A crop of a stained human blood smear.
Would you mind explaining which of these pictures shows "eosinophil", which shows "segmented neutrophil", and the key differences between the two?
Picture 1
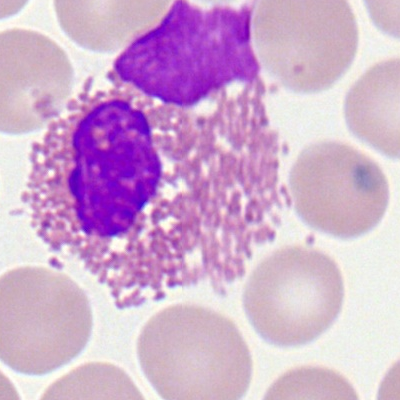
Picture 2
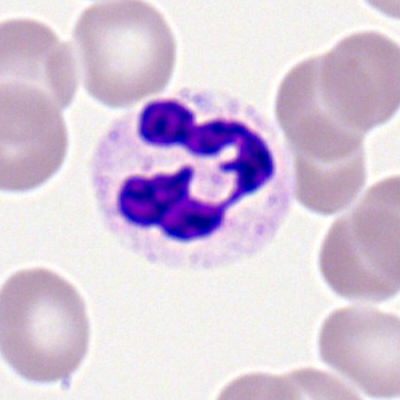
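Picture 1: eosinophil. Picture 2: segmented neutrophil. Granules: coarse and round, packing the cytoplasm, in picture 1; fine and faint lilac in picture 2.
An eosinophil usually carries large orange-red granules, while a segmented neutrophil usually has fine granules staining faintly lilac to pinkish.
Outline: ragged in picture 1, where loose granules lie scattered beyond the cell's edge; round and smooth in picture 2.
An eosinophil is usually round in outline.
Nucleus: in picture 2, several lobes joined by narrow connections.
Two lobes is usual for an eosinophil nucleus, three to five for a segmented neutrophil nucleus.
Cytoplasm: abundant relative to the nucleus in picture 1; plentiful and pale pink in picture 2. Common to both: dark purple, coarsely clumped chromatin, with no nucleolus visible. Also in picture 1: a dark purple mass touching the top of the cell.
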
